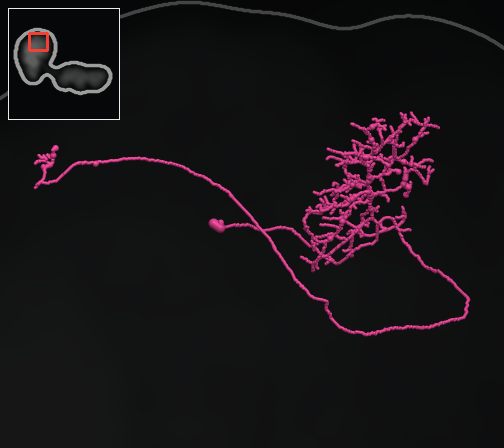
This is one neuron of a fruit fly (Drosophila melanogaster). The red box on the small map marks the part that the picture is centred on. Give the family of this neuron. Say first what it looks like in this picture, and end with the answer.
The cell body is in the middle of the picture. The picture shows dozens of branch ends. This is a visual projection neuron. Its family is MeTu.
